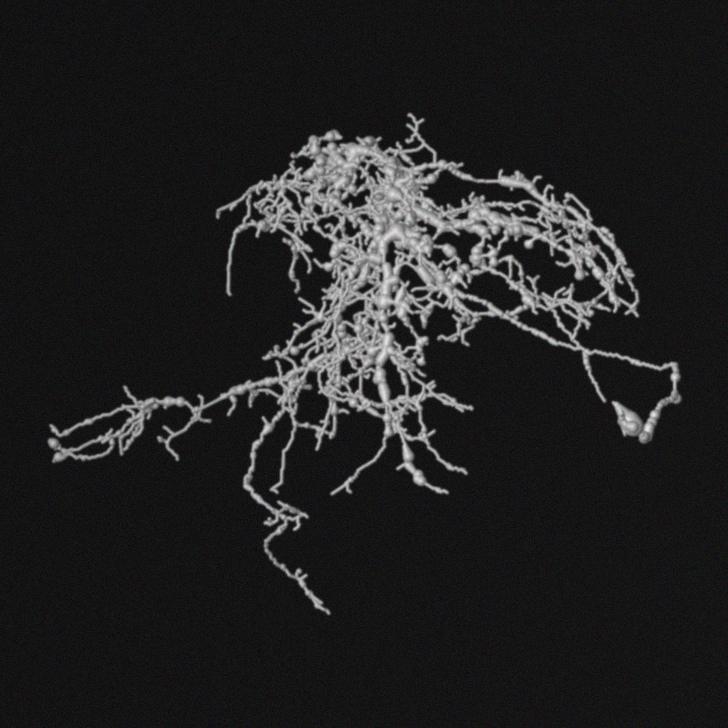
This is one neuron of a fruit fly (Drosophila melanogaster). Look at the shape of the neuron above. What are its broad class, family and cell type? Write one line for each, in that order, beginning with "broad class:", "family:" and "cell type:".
broad class: nerve-cord intrinsic neuron
family: hemilineage 21A
cell type: IN21A013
